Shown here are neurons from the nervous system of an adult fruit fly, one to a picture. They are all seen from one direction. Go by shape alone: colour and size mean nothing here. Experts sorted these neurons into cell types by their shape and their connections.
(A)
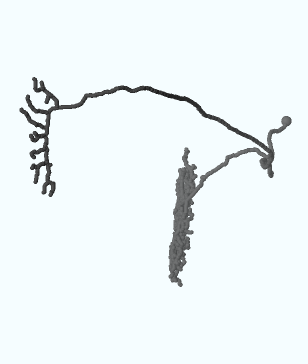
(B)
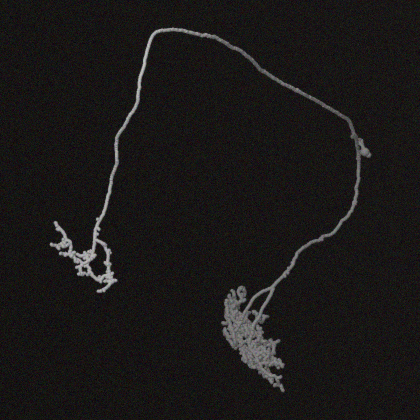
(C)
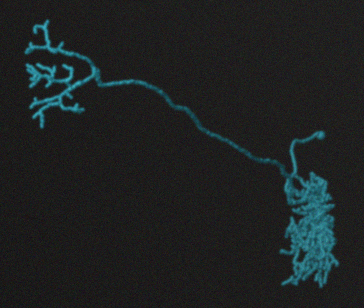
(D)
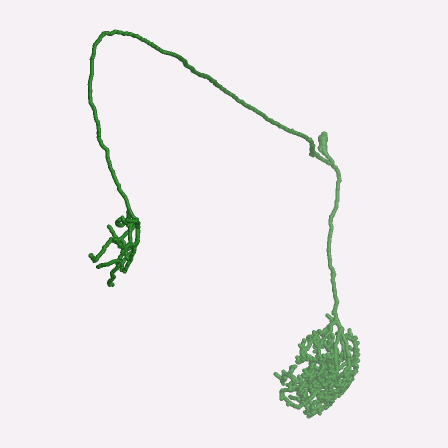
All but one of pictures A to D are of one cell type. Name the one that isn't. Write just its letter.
D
